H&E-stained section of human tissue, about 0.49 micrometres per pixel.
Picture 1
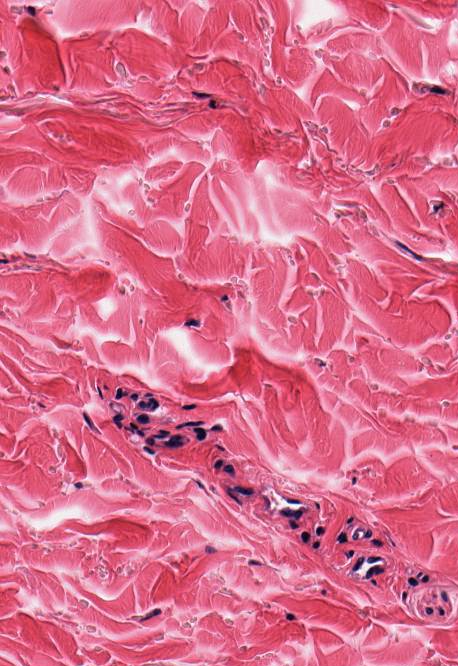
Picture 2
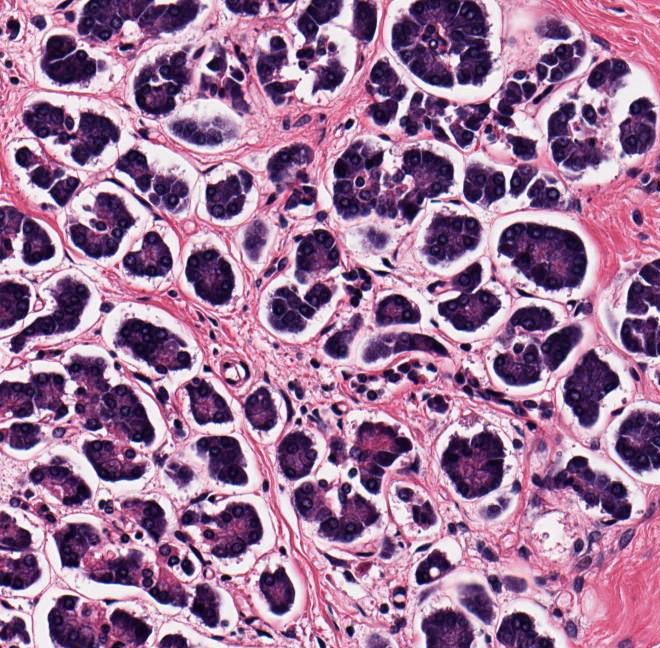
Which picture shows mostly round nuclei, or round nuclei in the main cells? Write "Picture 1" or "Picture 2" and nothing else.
Picture 2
